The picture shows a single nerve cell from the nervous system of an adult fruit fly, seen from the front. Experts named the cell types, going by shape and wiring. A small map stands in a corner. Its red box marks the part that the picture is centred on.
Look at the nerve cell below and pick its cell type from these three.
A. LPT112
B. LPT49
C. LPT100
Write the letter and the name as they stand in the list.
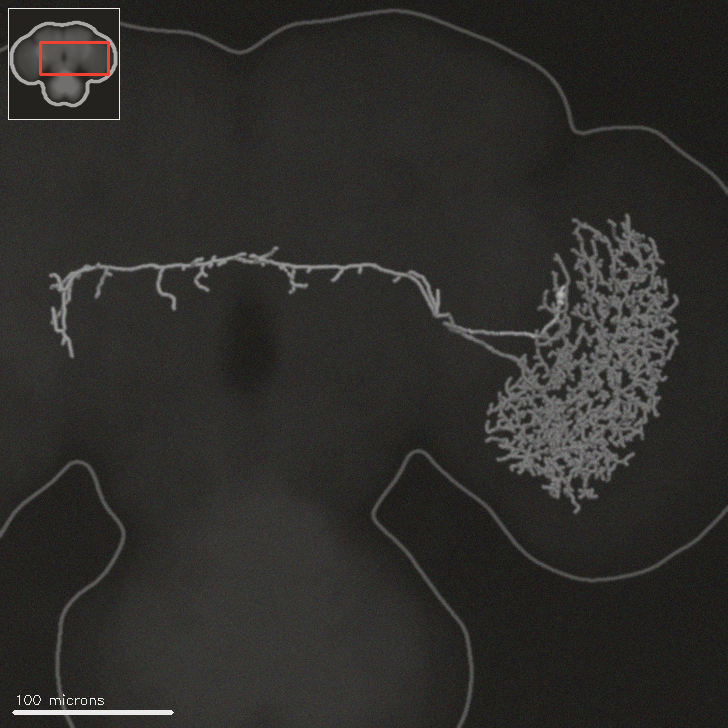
B. LPT49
